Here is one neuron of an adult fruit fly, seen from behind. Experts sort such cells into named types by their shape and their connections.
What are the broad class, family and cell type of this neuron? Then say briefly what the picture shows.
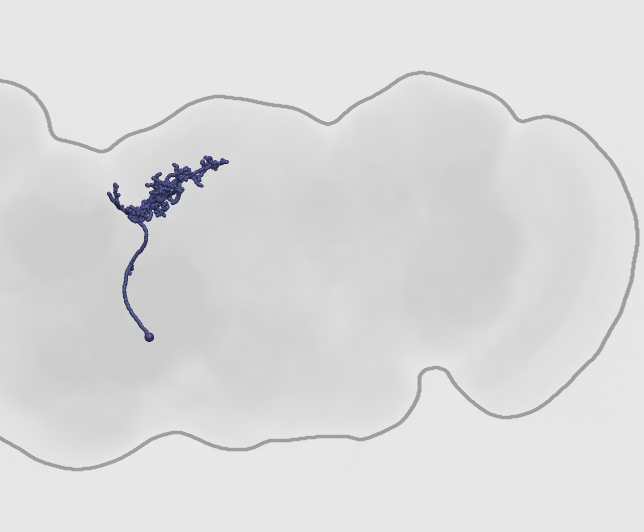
Its broad class is central-brain intrinsic neuron. Its family is hemilineage LHa2. Its cell type is LHAV2a3. As drawn here it is taller than it is wide.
